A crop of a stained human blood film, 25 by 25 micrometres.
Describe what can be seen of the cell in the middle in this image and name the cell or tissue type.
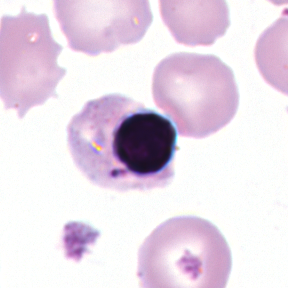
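First, the chromatin is very dense and stains almost black. Second, the cytoplasm is plentiful and pale pinkish-lilac, with fine reddish-purple granules sparsely scattered through it. Third, the outline is roughly round with a slightly uneven edge. The cell is a normoblast.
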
